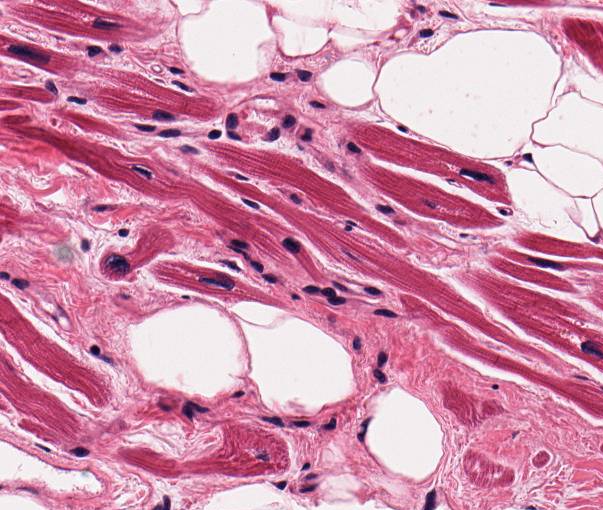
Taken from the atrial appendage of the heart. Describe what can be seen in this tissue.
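Pink muscle bundles run diagonally from upper left to lower right, their dark purple nuclei elongated parallel to the fibres. Between bundles, fat cells appear as clear, empty, rounded spaces, the largest cluster at upper right. Intervening fat and connective tissue split the fibres into separate strands, not a continuous sheet.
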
